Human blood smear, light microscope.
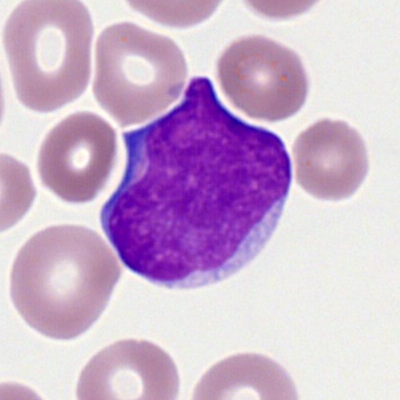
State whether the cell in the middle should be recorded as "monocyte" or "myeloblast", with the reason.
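This one I'd call a myeloblast rather than a monocyte.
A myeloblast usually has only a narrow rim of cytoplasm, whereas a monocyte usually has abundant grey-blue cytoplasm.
Here the nucleus fills most of the cell, and the pale blue cytoplasm is just a scant rim, widest at the lower right. I also notice a single small knob-like projection pointing upward from the top of the cell.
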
